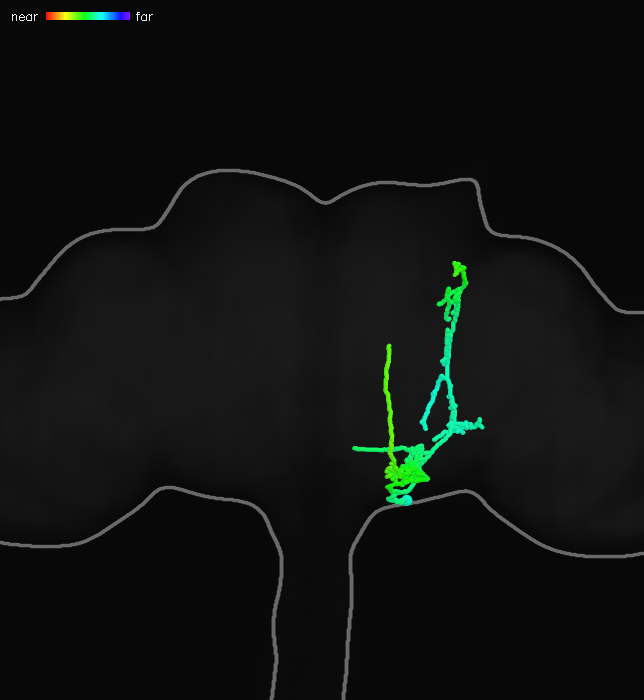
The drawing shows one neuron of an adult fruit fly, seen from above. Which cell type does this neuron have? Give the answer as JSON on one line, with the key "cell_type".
{"cell_type": "CB0380"}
